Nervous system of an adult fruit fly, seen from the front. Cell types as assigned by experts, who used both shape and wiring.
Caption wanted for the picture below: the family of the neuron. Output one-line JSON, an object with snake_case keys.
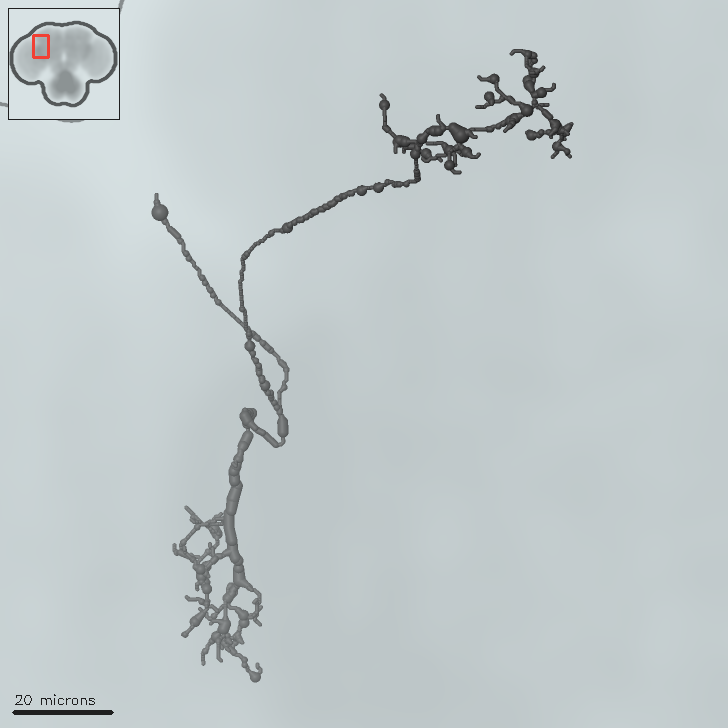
{"family": "hemilineage VPNd2"}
